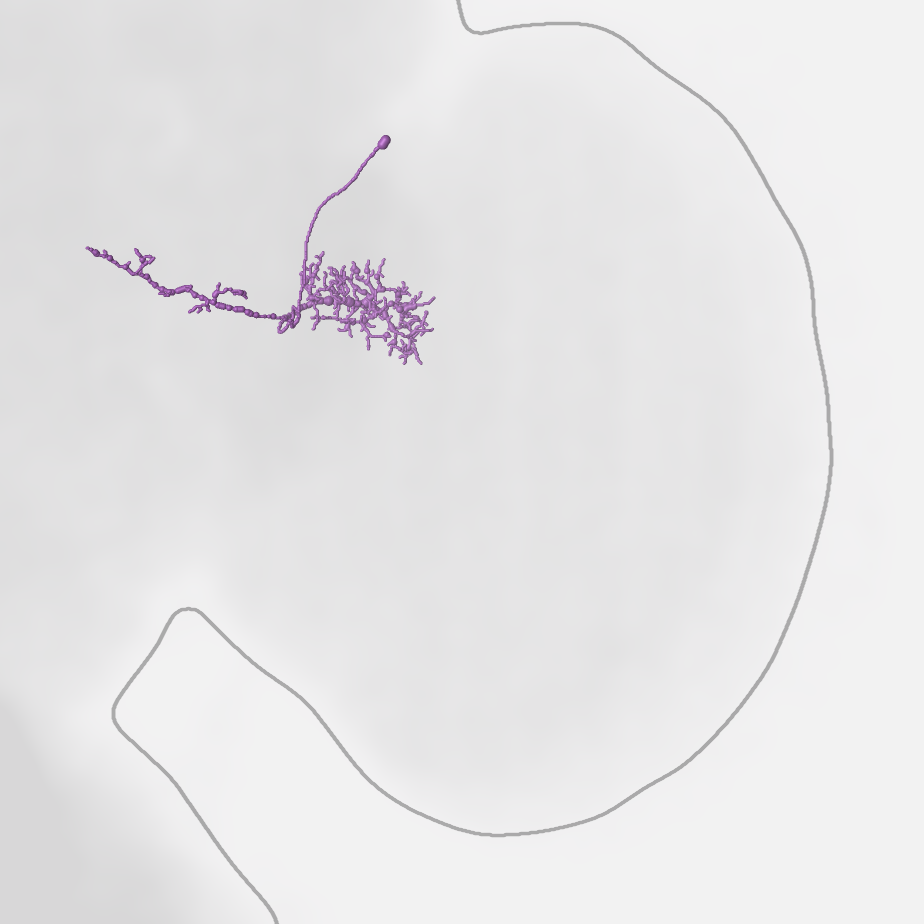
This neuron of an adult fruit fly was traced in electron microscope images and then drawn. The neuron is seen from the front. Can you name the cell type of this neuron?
LPLC1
